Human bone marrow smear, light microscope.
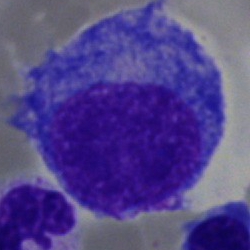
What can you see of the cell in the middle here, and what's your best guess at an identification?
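Hmm, the nucleus is off-centre, down in the lower part of the cell. The cytoplasm stains deep blue, though above the nucleus there's a paler, mottled zone. Along the left edge, small blunt protrusions stand out. So this is a promyelocyte.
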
